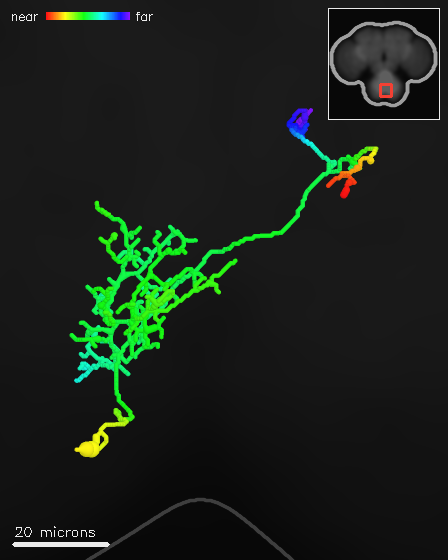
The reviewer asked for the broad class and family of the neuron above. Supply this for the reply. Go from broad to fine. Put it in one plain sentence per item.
A nerve-cord intrinsic neuron of hemilineage 10B.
